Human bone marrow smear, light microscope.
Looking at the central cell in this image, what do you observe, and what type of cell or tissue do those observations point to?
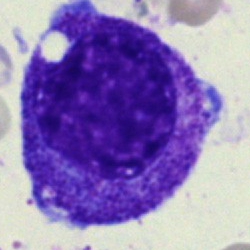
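See how the chromatin is finely stippled, with paler spots scattered through it. The cytoplasm's a deep purple-blue. There's one clear round vacuole at the upper left edge, and a small pale blue bleb sticking out from the right edge. That's a promyelocyte.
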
